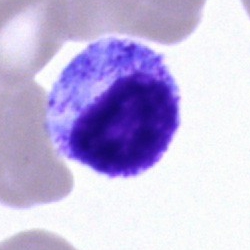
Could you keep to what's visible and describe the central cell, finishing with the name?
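The cell has a round outline. Its nucleus is positioned off-centre toward the lower right. The cytoplasm stains pale blue, with fine purple granules scattered throughout. This cell is a myelocyte.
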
